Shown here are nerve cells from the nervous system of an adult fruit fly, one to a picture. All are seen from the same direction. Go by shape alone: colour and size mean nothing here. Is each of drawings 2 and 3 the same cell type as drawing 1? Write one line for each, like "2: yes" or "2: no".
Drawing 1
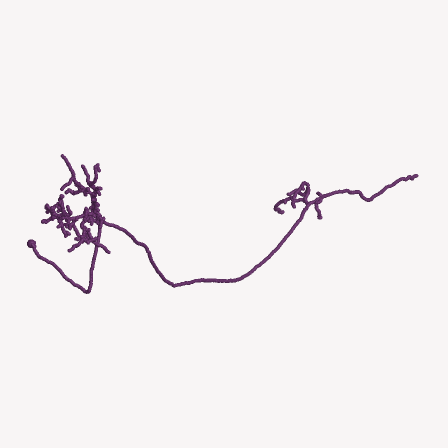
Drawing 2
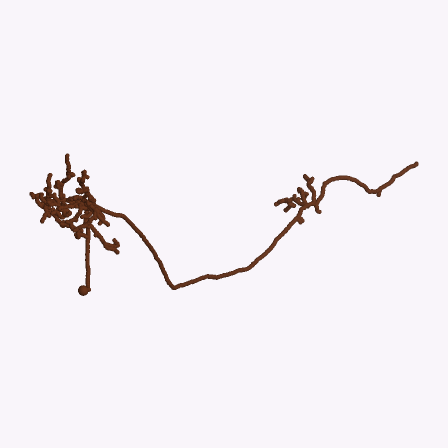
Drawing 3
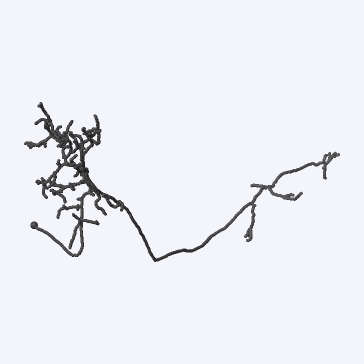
2: yes
3: no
